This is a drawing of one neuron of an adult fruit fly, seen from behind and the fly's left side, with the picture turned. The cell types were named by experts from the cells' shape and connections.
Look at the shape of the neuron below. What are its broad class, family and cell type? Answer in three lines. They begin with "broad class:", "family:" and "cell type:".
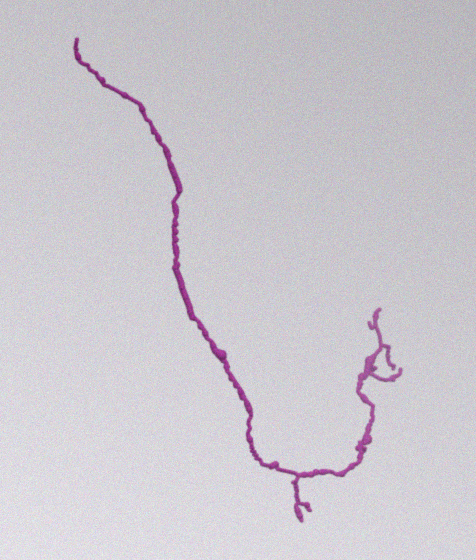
broad class: sensory neuron entering the nerve cord
family: class mechanosensory tactile
cell type: SNta19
